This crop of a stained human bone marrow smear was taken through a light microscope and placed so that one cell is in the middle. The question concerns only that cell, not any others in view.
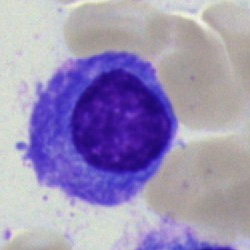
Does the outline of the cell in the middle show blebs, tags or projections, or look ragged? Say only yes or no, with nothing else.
Yes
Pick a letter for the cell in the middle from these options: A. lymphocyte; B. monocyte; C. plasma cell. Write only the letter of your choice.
C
